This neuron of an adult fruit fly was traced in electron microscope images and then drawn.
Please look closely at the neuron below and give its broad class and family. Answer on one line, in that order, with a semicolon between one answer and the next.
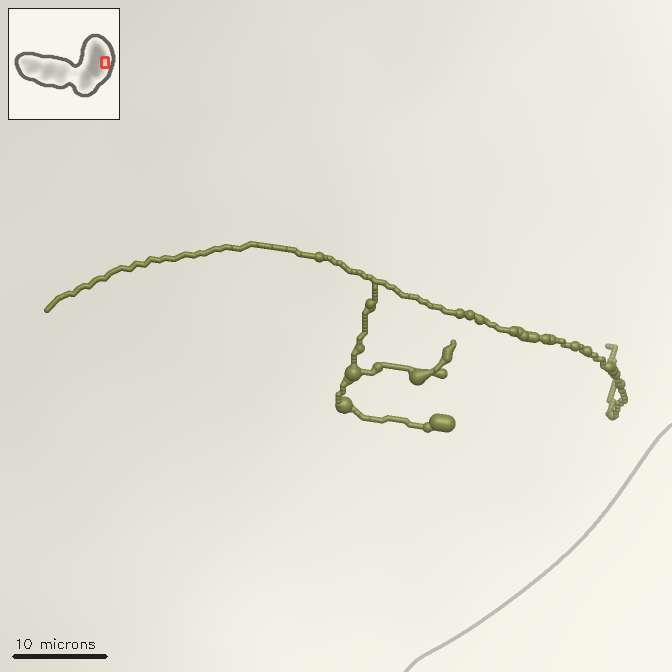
sensory neuron entering the brain; class olfactory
